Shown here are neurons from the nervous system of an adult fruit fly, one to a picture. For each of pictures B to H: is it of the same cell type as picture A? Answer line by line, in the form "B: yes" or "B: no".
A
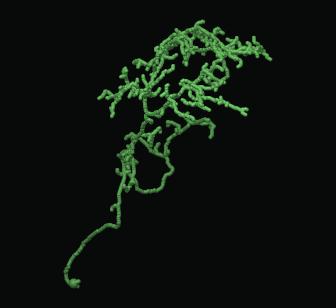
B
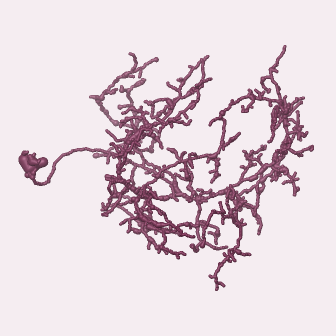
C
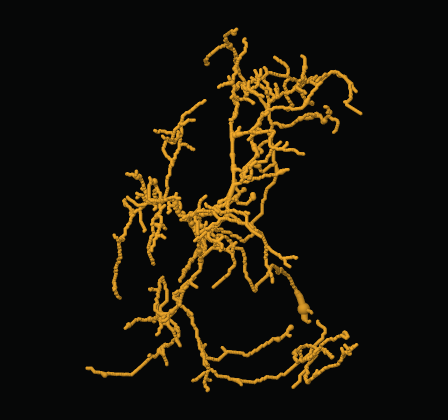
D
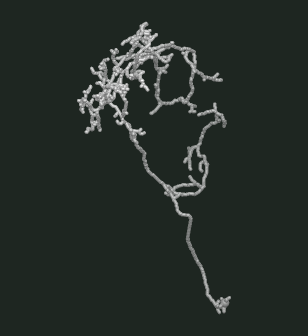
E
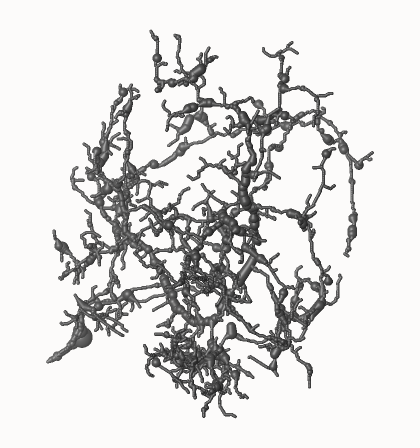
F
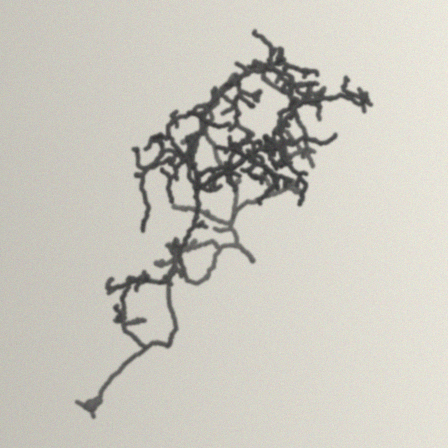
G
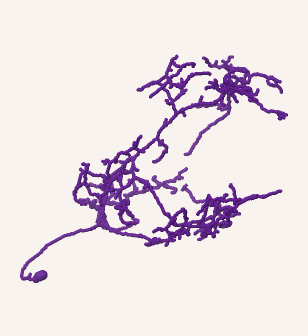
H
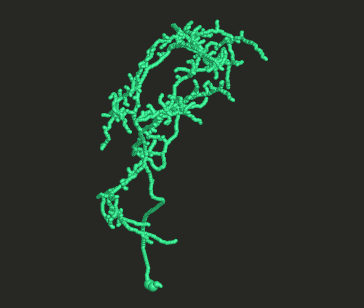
B: no
C: yes
D: yes
E: no
F: yes
G: yes
H: yes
